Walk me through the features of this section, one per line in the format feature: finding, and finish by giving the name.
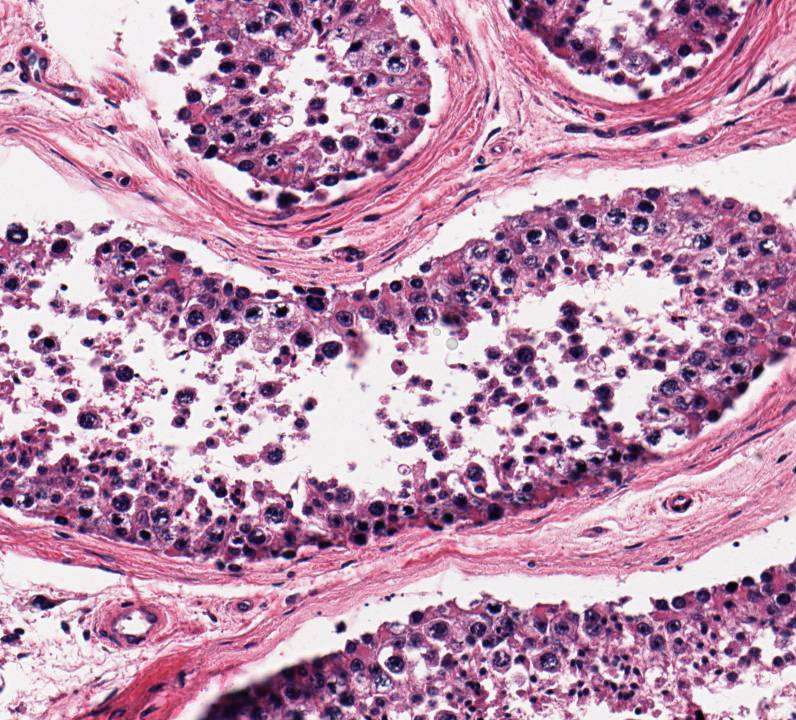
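Tubules: parts of several, one long elongated tubule crossing the middle, others at top and bottom
Lining: many layers of rounded cells, not just one
Lining cells: many with large round nuclei, dark coarsely clumped chromatin, rim of pale pink cytoplasm
Name: testis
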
